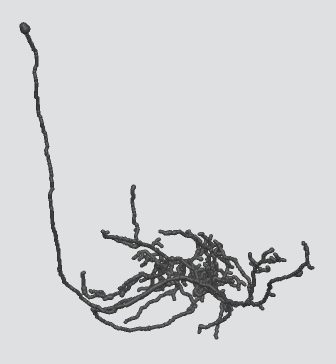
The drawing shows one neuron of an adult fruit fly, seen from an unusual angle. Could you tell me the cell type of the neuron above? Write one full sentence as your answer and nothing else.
The type assigned to this neuron is WED096.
